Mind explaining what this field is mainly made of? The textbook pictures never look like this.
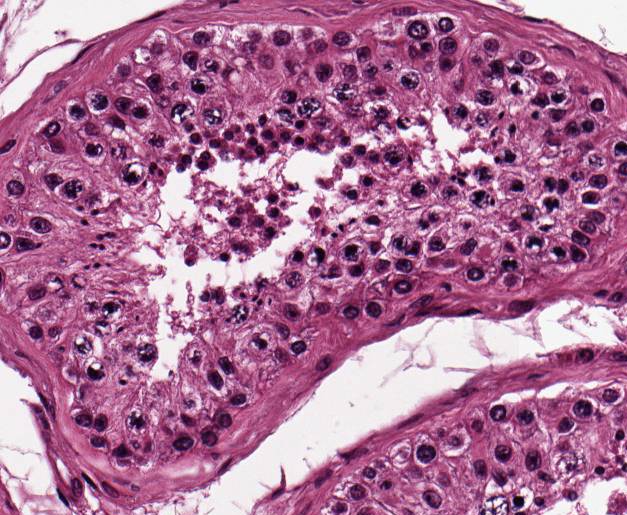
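The field mainly shows a seminiferous tubule. One large curved tubule fills most of it, with part of a second at the lower right corner. Decisive is its thick stratified epithelium of many layers from wall to lumen, unlike the single columnar row of the epididymal duct.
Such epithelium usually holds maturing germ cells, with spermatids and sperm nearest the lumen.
Small cells with dark, condensed nuclei crowd those innermost layers. Pink fibrous tissue with flattened nuclei bounds it.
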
